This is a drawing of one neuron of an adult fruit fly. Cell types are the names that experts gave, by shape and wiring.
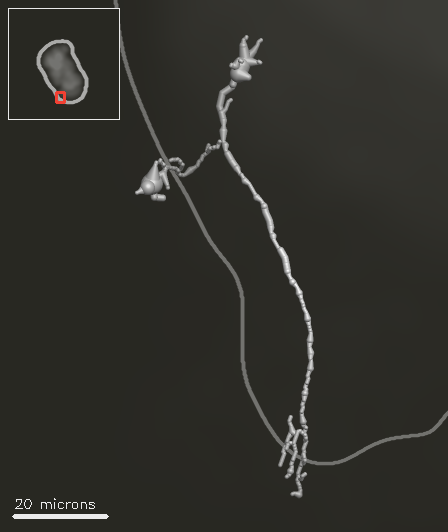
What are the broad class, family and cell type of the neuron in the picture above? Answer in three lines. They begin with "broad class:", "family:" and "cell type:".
broad class: optic-lobe intrinsic neuron
family: T
cell type: T1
